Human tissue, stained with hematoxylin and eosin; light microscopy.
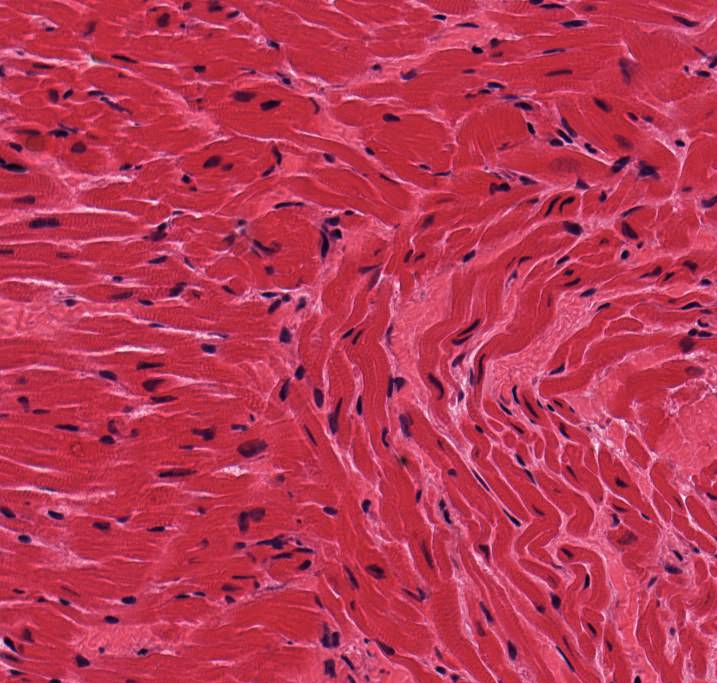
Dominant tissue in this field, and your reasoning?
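This field is mainly myocardium. Look at how the muscle fibres branch and join their neighbours. Then find the deeply eosinophilic cytoplasm, where fine cross-striations show in places.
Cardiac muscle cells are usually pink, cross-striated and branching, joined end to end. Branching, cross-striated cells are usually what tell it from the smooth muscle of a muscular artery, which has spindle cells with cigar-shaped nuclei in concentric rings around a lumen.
The nuclei are dark purple and oval to elongated, and in the central band the fibres take a wavy course.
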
